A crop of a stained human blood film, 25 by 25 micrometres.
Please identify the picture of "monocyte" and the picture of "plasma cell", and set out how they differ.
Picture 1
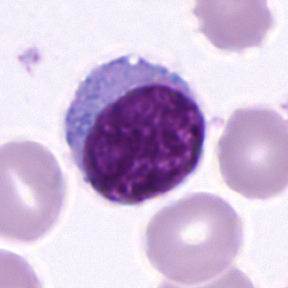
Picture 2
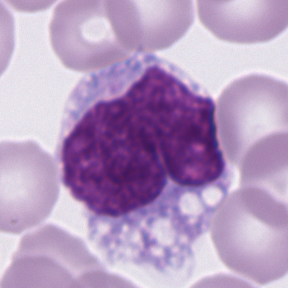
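Picture 1: plasma cell. Picture 2: monocyte. Plasma cell about 13 micrometres across; nucleus oval, without indentation or lobes, about 70% of cell area, displaced toward the lower right.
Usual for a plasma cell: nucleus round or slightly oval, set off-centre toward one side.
Chromatin dark purple, clumped into coarse patches.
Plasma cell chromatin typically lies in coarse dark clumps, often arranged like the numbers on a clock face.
Cytoplasm free of coarse or brightly coloured granules. Monocyte, by contrast: outline irregular, not smoothly round. Nucleus folded, a notch cutting into its lower border right of centre.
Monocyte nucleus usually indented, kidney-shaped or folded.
Cytoplasm pale grey-blue with fine, dust-like purplish granules. Red cells crowded against it on several sides.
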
